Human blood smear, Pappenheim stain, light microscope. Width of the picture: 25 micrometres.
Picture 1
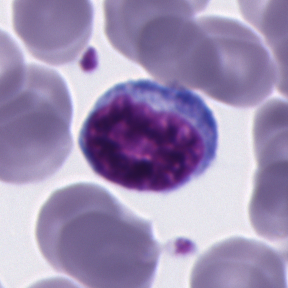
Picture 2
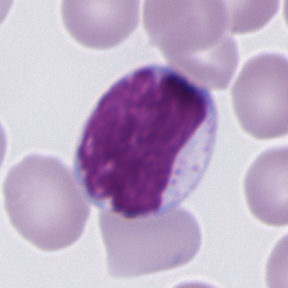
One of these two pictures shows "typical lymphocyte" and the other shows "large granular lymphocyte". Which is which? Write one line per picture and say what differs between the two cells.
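Picture 1: typical lymphocyte. The cytoplasm stains blue.
Picture 2: large granular lymphocyte. The cytoplasm is very pale, almost colourless.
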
